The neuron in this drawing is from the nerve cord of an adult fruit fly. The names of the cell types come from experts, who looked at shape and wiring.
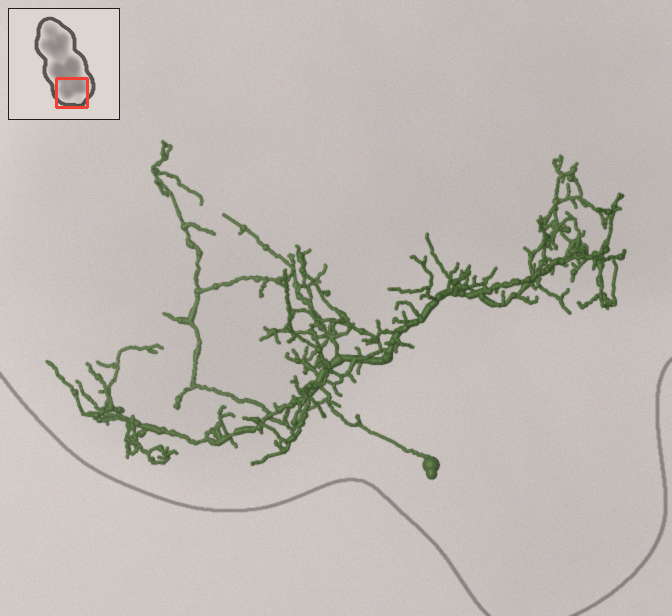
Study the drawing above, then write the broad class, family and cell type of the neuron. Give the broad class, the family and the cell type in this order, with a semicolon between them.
nerve-cord intrinsic neuron; hemilineage 16B; IN16B056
